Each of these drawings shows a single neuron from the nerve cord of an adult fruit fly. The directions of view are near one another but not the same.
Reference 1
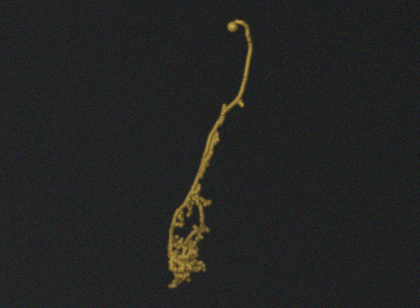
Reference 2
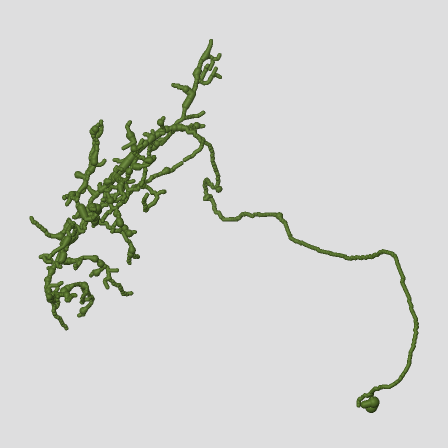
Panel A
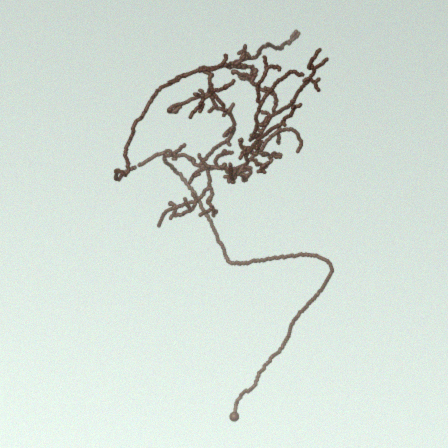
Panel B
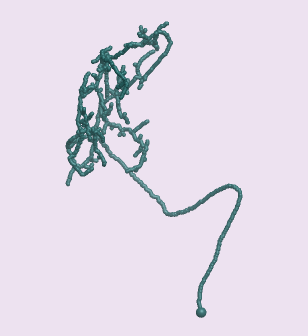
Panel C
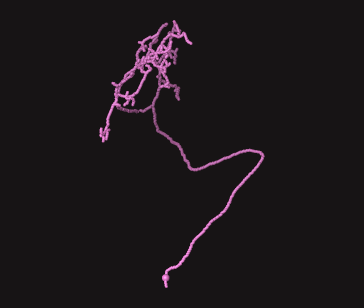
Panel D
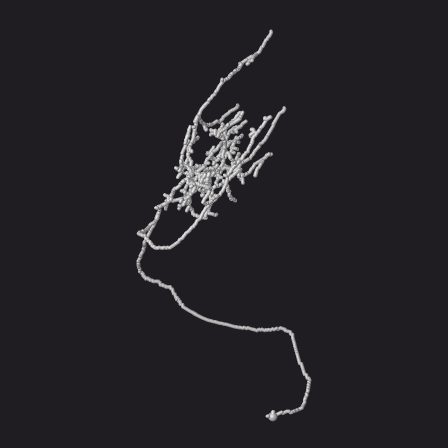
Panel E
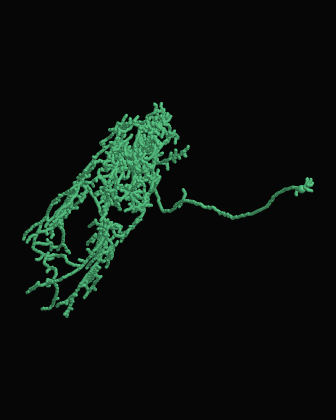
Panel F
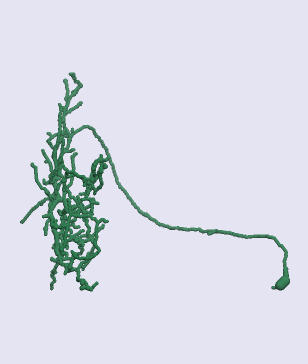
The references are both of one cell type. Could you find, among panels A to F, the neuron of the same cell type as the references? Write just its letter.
F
